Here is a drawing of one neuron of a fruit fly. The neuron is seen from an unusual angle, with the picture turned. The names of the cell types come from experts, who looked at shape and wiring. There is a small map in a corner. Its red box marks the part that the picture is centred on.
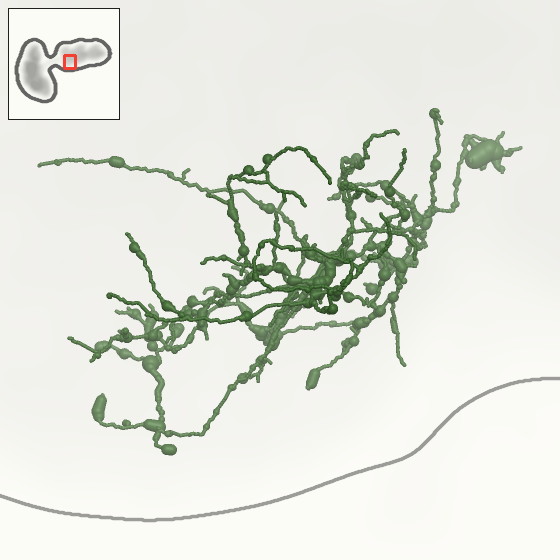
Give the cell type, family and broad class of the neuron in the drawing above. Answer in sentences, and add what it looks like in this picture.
It is of cell type IN04B070. The family is hemilineage 04B. Its broad class is nerve-cord intrinsic neuron. It is in the nerve cord and does not reach the brain. Its cell body lies at the upper right of the picture. The picture shows dozens of branch ends.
